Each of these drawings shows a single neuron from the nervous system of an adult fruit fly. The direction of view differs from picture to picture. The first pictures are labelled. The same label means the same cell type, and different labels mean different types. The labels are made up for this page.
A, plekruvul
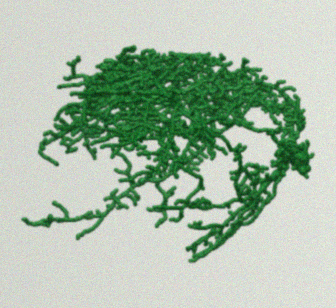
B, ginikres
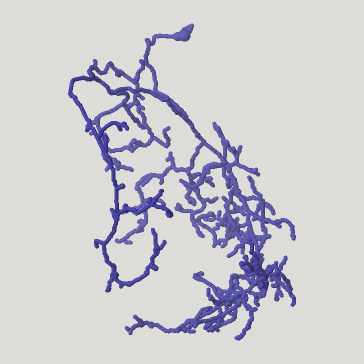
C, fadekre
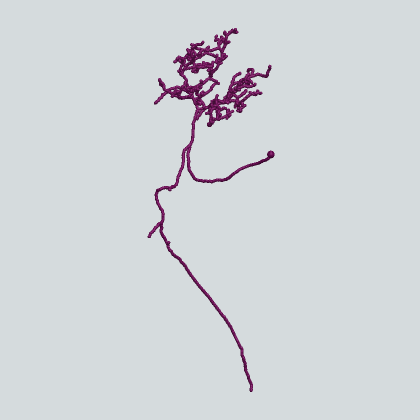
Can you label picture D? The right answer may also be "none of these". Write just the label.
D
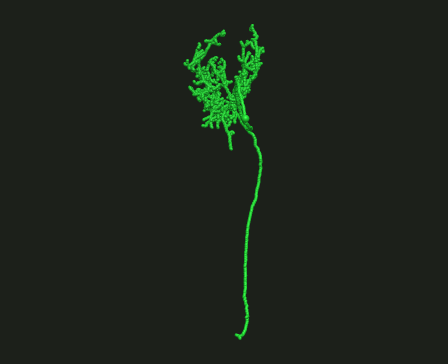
fadekre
